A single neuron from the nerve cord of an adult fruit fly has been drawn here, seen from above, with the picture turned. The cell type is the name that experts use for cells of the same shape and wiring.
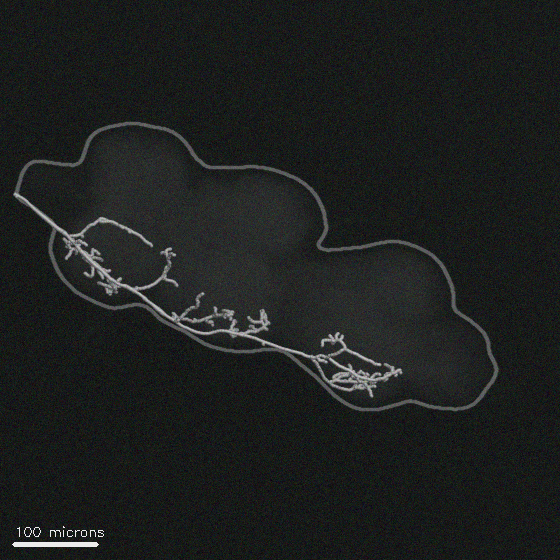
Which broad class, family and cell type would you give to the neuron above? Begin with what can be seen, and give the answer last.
No cell body is drawn. From left to right in the picture it spans about 450 microns. Dozens of branch ends can be seen. This is a descending neuron. Its family is DNg. It is of cell type DNg108.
